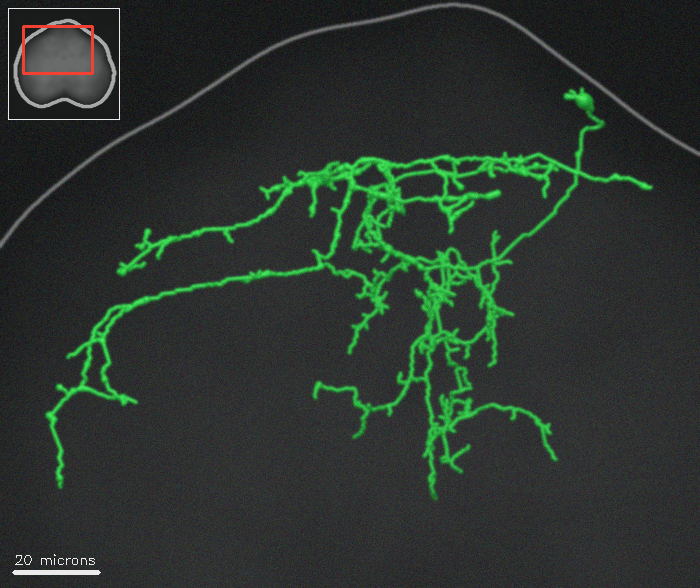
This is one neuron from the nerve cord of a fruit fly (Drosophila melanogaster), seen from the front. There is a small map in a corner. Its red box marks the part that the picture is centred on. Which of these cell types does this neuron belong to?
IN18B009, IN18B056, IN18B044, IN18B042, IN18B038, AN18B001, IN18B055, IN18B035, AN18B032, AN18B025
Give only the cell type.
IN18B042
